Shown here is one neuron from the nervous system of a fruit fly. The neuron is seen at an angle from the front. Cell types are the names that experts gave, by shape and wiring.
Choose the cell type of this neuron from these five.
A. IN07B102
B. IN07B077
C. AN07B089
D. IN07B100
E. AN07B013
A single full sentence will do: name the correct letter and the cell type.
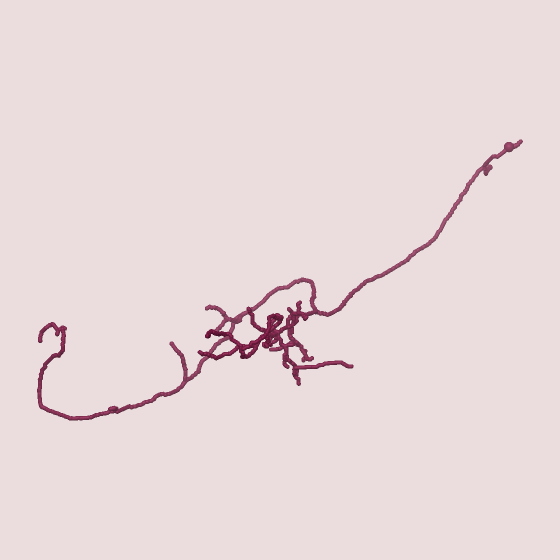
The type of the neuron is cell type IN07B102, option A.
